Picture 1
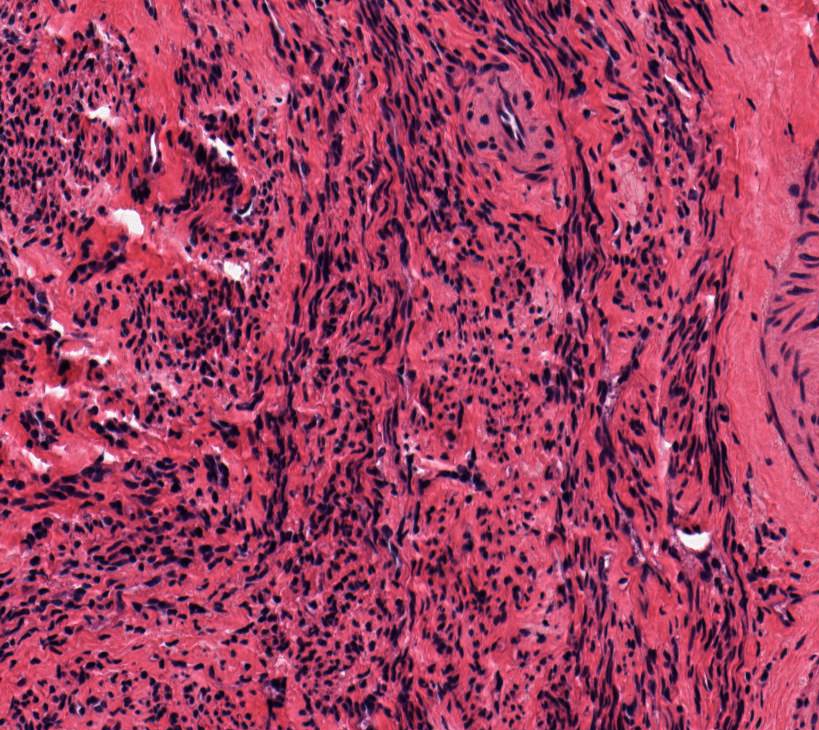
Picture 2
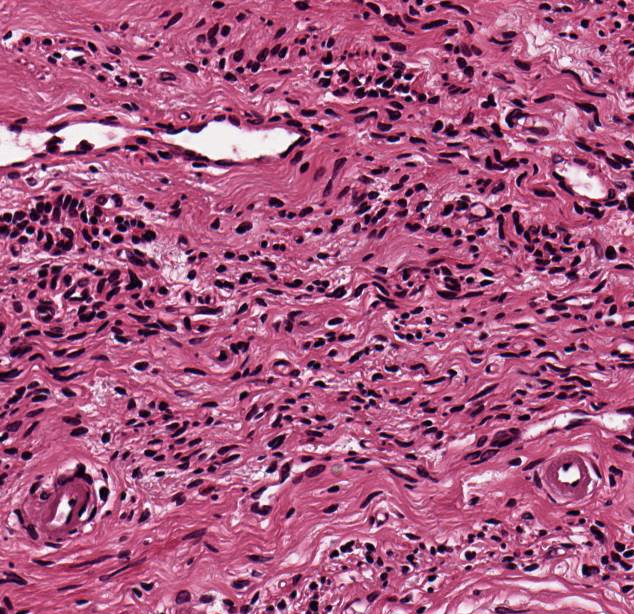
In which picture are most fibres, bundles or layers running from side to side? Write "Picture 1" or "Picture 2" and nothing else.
Picture 2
